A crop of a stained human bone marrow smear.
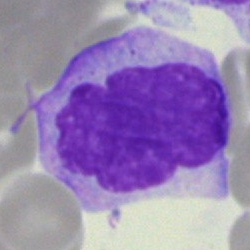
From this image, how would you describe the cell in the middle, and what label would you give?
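You'll notice the outline is angular, with several fairly straight edges. The nucleus is irregular and bumpy, lobulated in outline. There are only a few tiny purple dots in the cytoplasm, and no vacuoles. So it's a monocyte.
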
